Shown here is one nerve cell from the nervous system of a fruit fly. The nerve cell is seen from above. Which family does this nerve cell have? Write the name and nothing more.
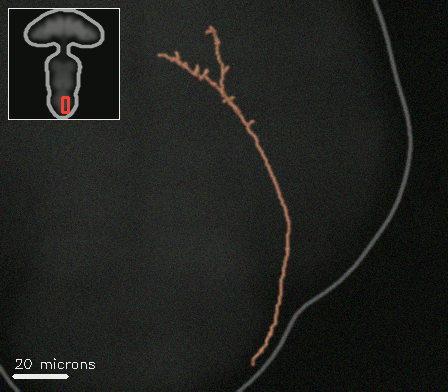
class mechanosensory tactile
